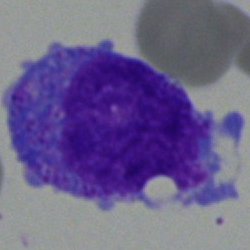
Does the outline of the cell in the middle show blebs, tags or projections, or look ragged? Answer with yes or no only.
Yes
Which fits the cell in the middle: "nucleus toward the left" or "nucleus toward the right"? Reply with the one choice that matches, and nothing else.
Nucleus toward the right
